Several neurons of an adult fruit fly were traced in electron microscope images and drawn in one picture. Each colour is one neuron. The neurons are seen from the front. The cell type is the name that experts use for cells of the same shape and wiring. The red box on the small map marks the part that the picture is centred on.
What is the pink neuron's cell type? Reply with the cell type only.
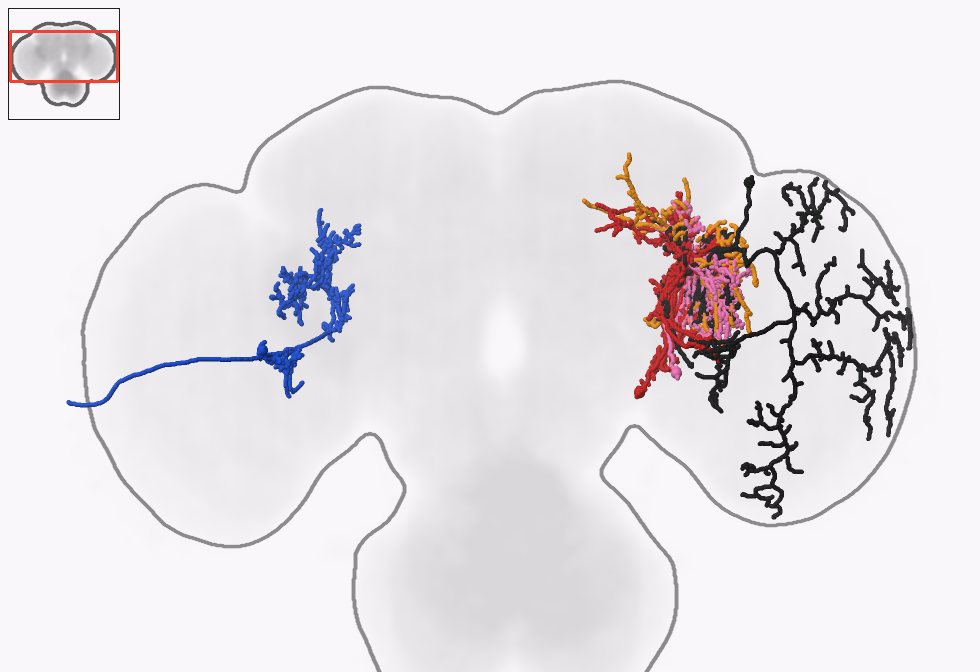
LoVP46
